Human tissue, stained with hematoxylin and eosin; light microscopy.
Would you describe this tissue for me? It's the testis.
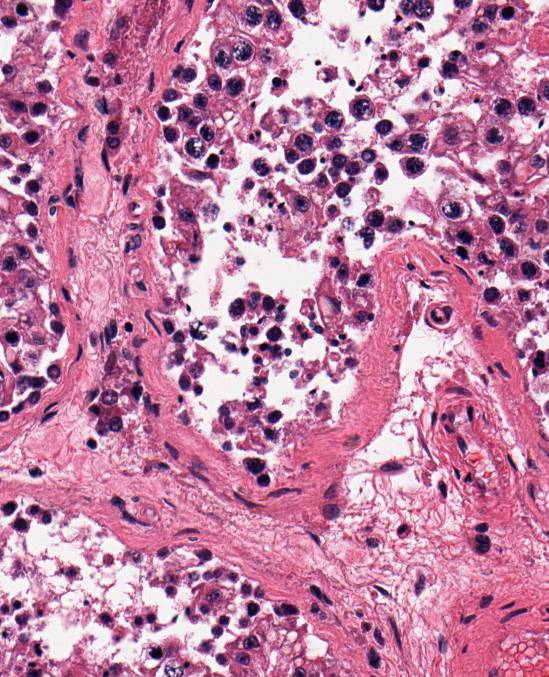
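Branching pink fibrous bands cross the field and divide it into groups of loose rounded cells. Elongated spindle nuclei lie along the length of these bands. In the central space, small cells with dense dark nuclei are mixed among the larger cells. Neither glands nor epithelium-lined lumens are present in this field.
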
